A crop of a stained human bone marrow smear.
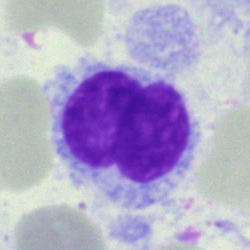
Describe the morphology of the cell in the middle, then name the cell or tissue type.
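Within the nucleus, no nucleoli are clearly visible. The cytoplasm is pale blue-grey, with a fine bluish speckled texture and no distinct coarse granules. The outer edge of the cell is irregular and fuzzy. The cell is a hairy cell.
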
